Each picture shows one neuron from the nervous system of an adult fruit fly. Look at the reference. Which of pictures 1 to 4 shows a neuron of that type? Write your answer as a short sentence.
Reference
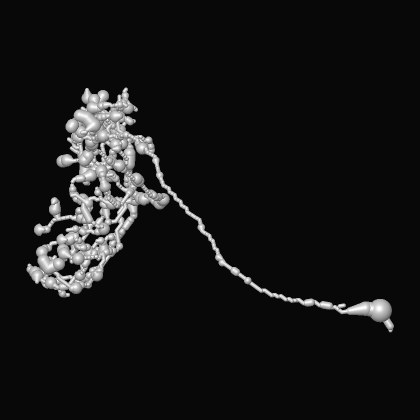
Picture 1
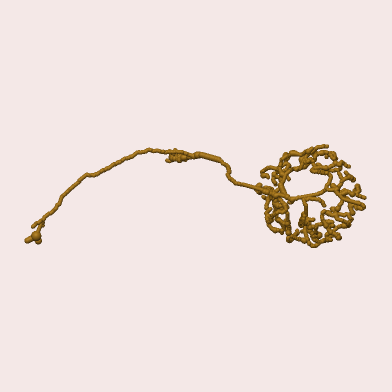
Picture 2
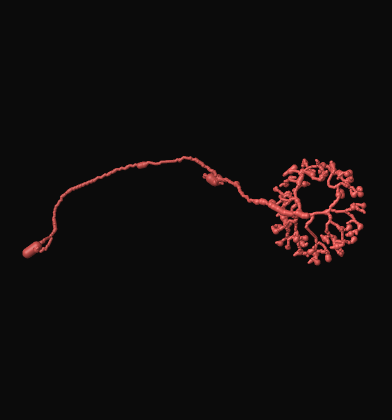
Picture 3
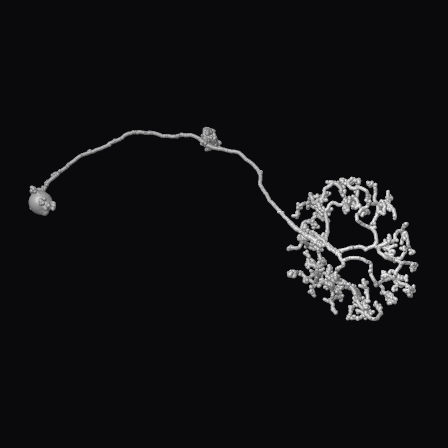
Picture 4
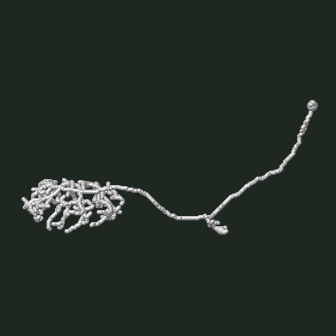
Picture 3 shows a neuron of the same cell type.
